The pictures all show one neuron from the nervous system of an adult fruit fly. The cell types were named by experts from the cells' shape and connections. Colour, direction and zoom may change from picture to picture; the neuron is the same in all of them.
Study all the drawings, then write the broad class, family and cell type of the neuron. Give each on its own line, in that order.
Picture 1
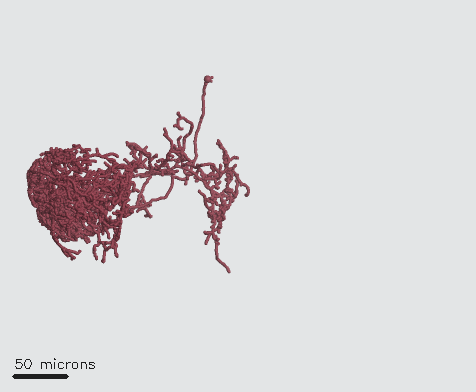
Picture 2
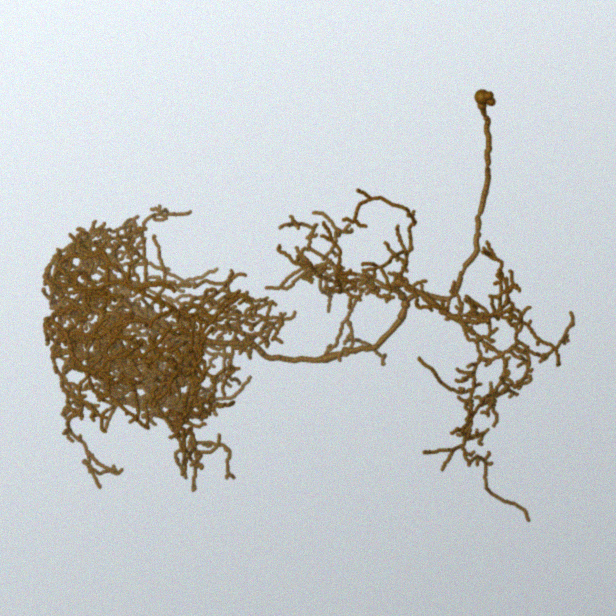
central-brain intrinsic neuron
PPM
PPM1203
